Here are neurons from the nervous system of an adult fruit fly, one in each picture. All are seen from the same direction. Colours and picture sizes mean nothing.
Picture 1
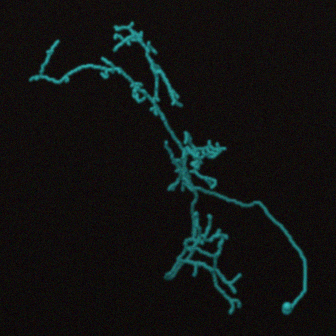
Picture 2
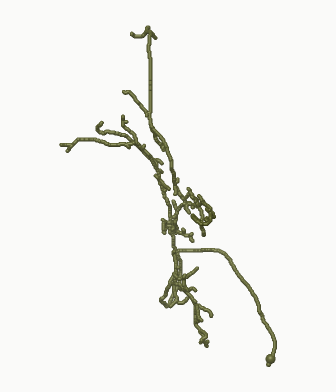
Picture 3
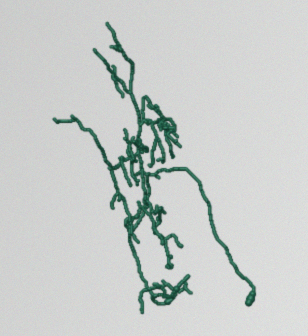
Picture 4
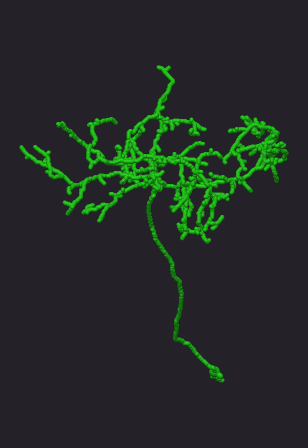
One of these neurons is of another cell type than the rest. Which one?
4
